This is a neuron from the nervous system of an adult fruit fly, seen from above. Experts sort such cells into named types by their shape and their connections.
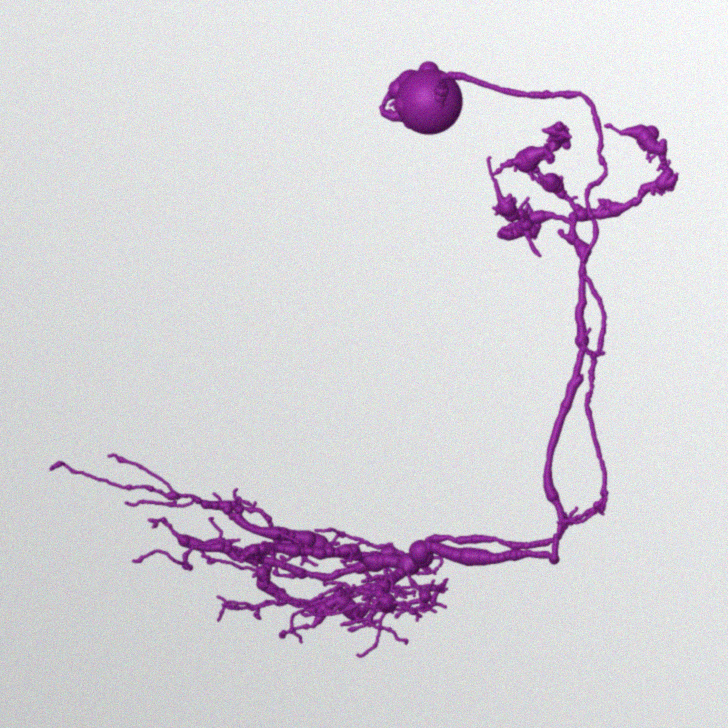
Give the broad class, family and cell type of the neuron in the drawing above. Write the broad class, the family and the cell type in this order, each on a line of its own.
optic-lobe intrinsic neuron
T
T4d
